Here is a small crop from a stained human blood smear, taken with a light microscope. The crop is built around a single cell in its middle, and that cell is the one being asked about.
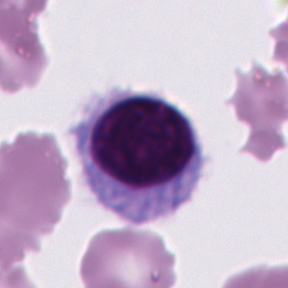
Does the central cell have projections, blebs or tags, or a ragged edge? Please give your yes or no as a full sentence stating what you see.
Yes, it is a rough outline that this cell has.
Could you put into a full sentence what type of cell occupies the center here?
The centrally placed cell is classified as a hairy cell.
